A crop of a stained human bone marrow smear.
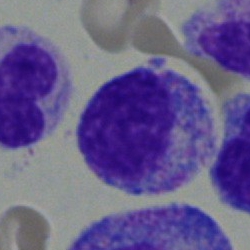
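Myelocyte, the central cell in a stained human bone marrow smear. Its chromatin is dark purple, fairly dense and slightly mottled. The cytoplasm forms a crescent on the right side, with a pale lilac-grey background and fine pink-purple granules scattered through it.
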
